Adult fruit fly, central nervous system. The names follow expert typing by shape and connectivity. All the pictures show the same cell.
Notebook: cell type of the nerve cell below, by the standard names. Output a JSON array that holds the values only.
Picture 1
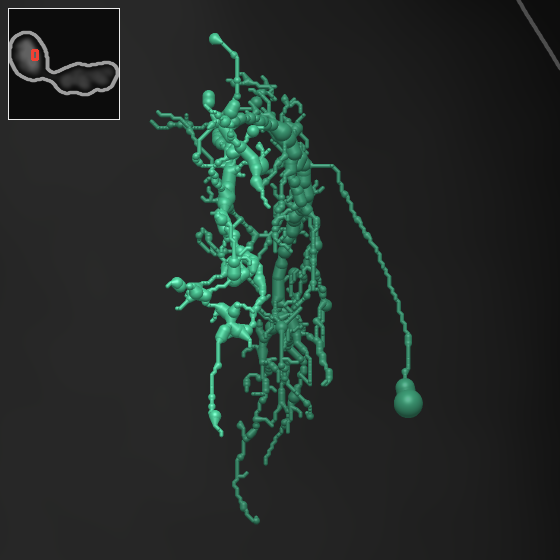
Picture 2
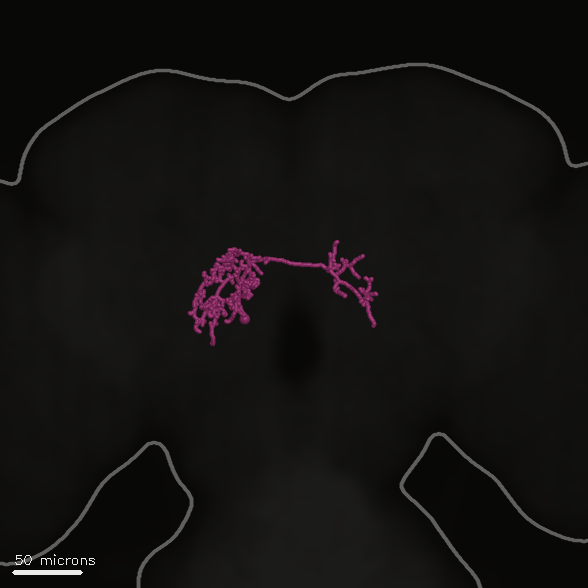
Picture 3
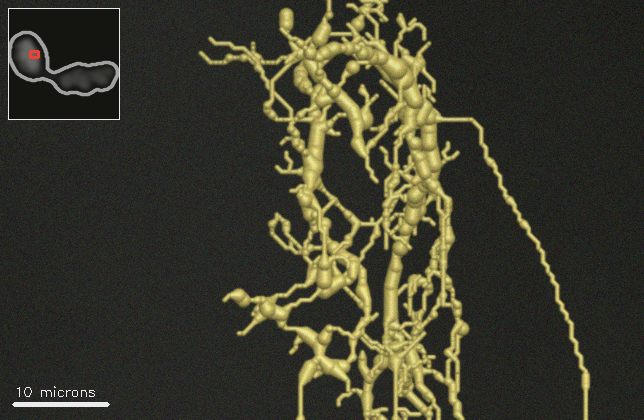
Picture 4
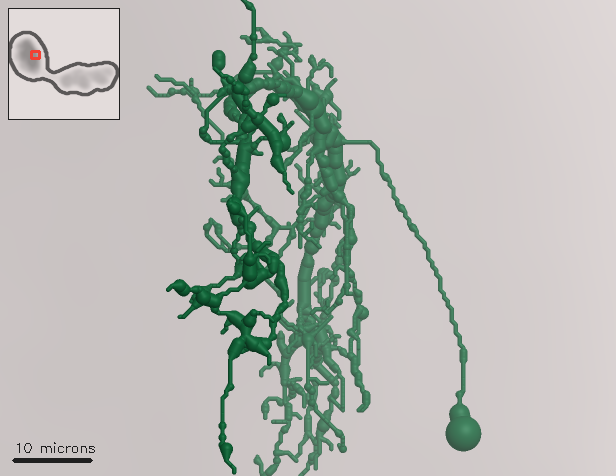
["PS284"]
